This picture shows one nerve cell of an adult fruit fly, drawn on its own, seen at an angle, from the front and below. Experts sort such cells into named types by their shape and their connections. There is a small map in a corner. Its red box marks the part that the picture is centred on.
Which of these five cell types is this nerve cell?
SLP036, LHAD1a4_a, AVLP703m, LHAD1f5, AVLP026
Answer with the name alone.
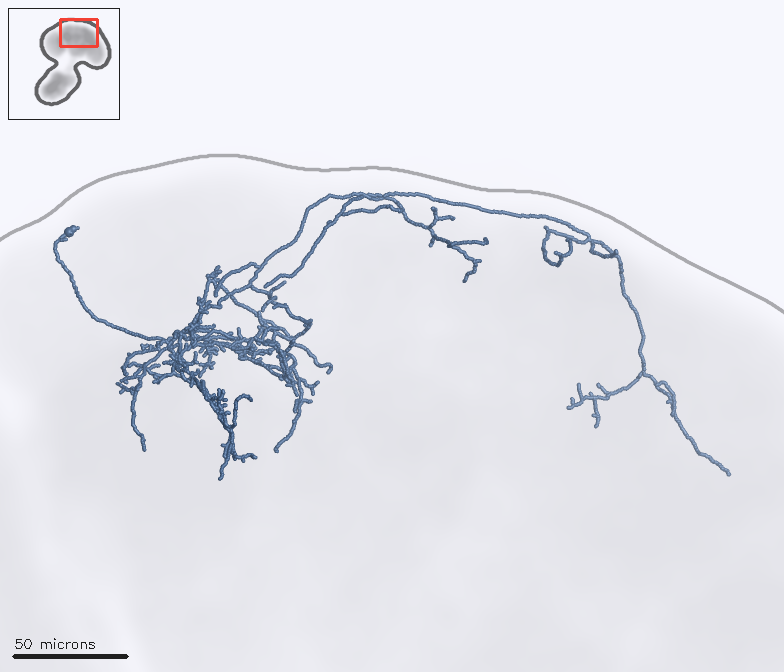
AVLP703m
